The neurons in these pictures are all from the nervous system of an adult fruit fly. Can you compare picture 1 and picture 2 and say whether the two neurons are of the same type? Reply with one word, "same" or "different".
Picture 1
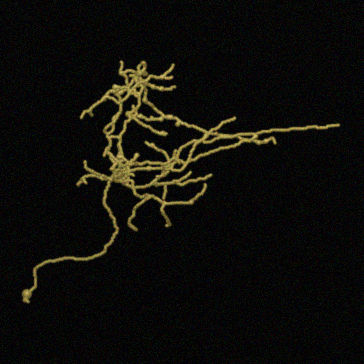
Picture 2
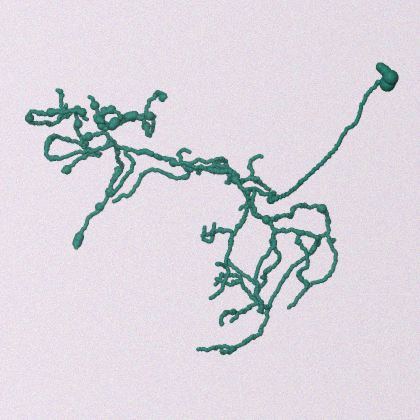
same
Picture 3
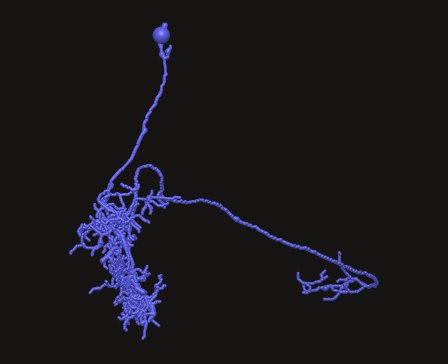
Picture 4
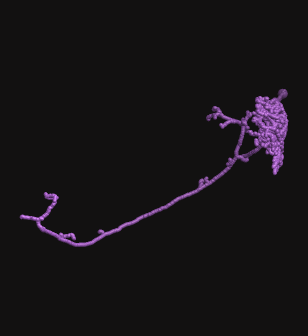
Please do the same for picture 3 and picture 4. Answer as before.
different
